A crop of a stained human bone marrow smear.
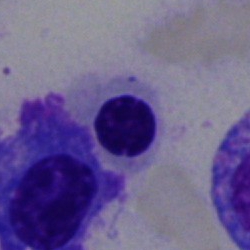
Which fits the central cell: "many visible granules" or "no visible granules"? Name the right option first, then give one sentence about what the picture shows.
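No visible granules. No granules are visible in the cell.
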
